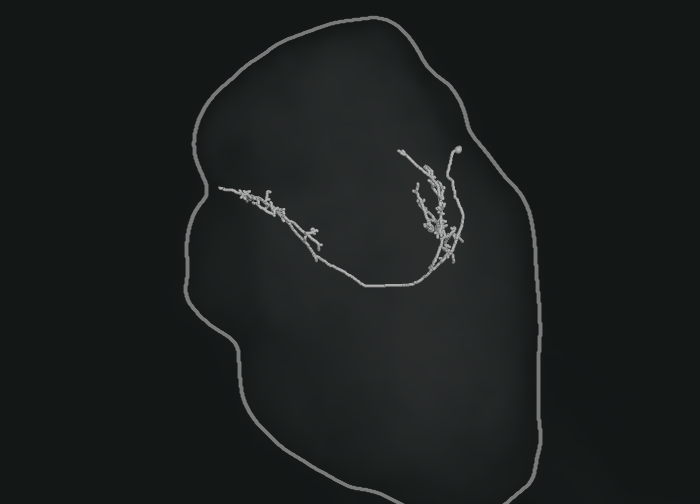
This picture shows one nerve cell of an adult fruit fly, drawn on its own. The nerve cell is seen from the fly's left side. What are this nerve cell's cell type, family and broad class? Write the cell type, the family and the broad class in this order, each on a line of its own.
LAL151
hemilineage PSp1
central-brain intrinsic neuron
